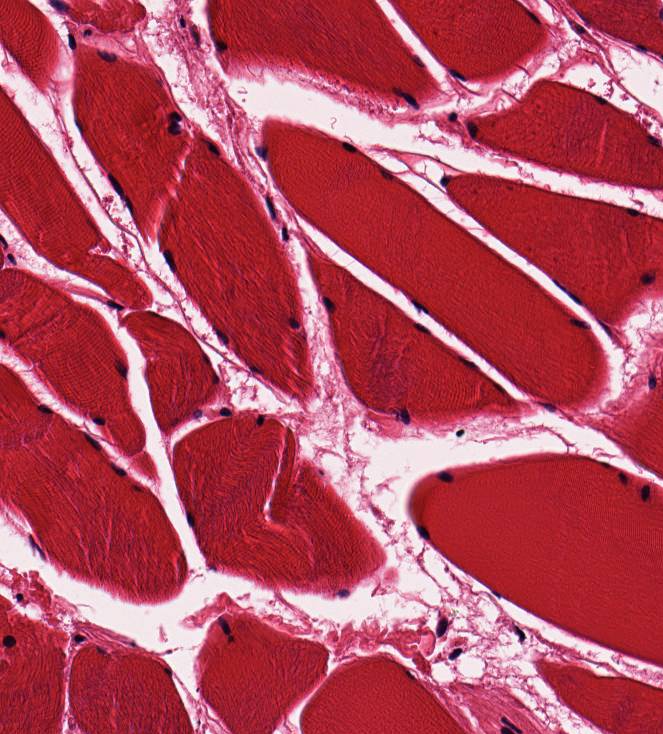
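Skeletal muscle. Most fibres cut obliquely, running diagonally from upper left toward lower right. Dark, flattened nuclei at the fibre edges, not in the centres. Cytoplasm stained a deep, even red. Fine lines run lengthwise within several fibres.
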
